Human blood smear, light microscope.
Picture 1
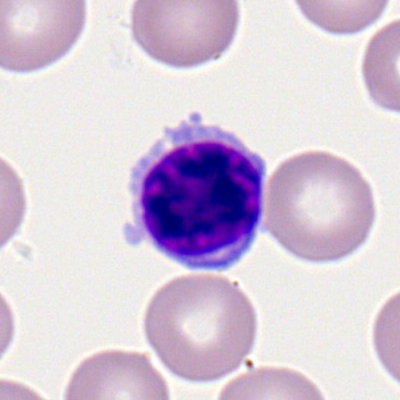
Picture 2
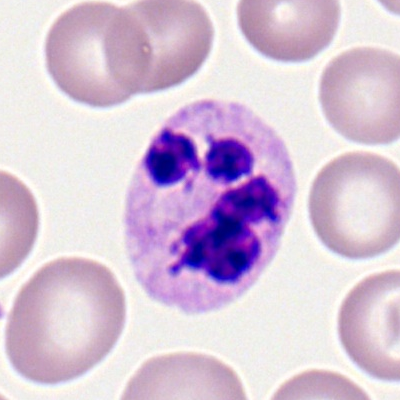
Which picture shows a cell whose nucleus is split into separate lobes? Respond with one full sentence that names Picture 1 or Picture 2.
Picture 2 shows a cell whose nucleus is divided into segments.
